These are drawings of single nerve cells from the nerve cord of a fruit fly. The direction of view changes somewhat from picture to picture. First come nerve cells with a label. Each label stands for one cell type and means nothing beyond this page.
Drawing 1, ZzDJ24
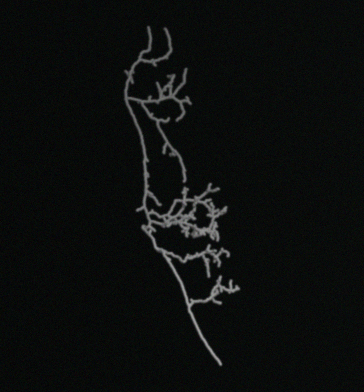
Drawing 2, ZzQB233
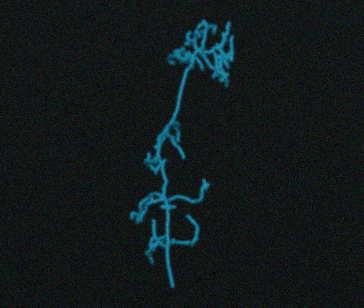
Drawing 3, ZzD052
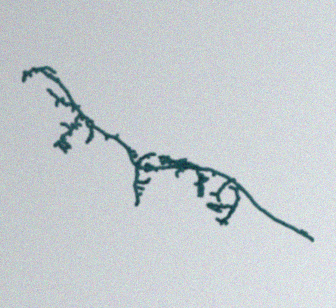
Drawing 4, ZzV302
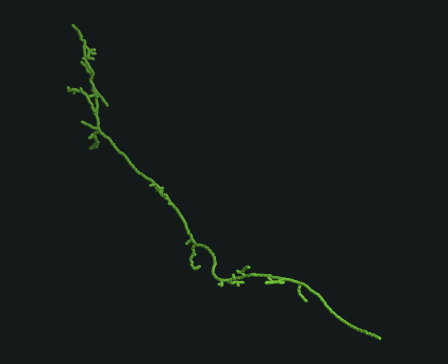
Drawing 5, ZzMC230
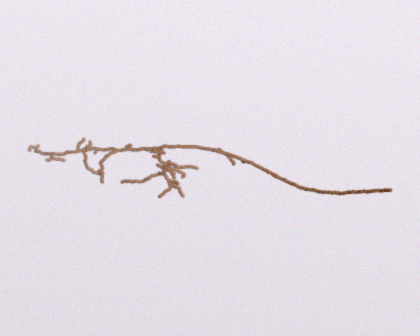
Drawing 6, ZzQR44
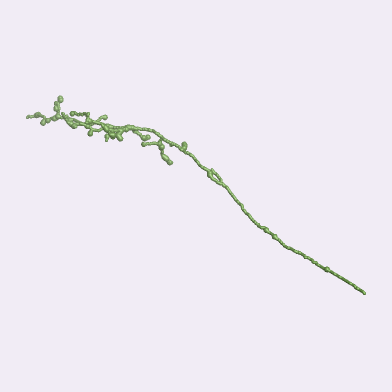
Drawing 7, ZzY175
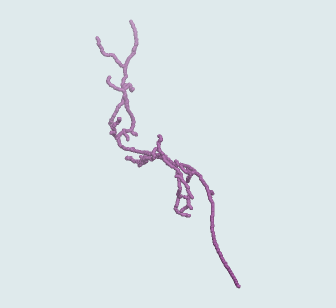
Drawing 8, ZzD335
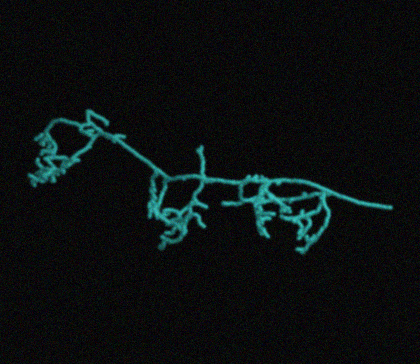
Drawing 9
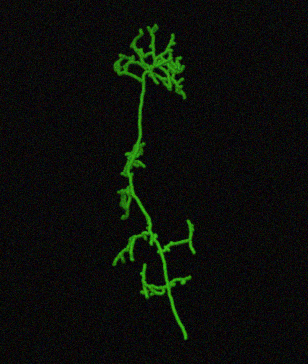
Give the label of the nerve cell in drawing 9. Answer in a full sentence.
It belongs to ZzQB233.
